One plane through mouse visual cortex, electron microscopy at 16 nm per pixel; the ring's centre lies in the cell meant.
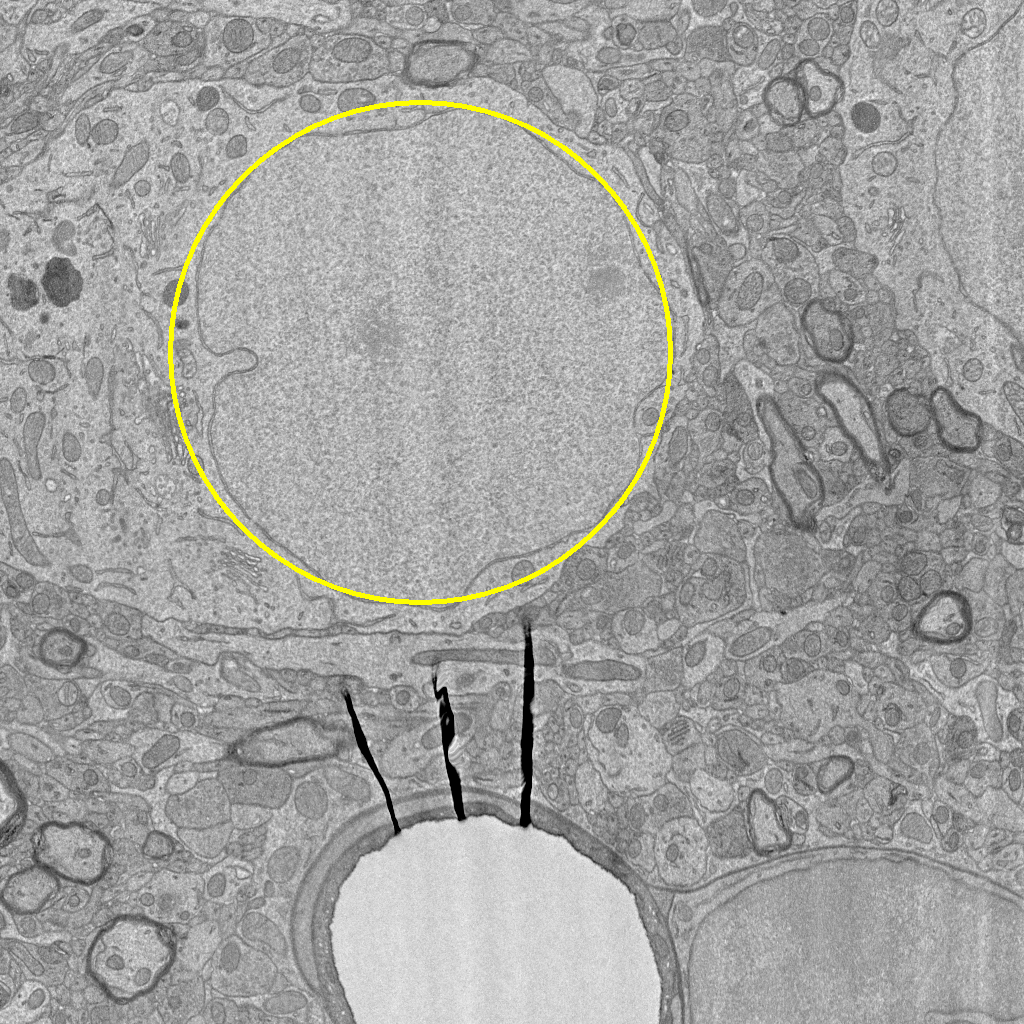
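Excitatory neuron in the ring. Its large, nearly round nucleus fills most of the ring and has one inward fold on the left. The chromatin is pale and even, no dark clumps at the envelope. Stacked Golgi cisternae lie below and left of the nucleus.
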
